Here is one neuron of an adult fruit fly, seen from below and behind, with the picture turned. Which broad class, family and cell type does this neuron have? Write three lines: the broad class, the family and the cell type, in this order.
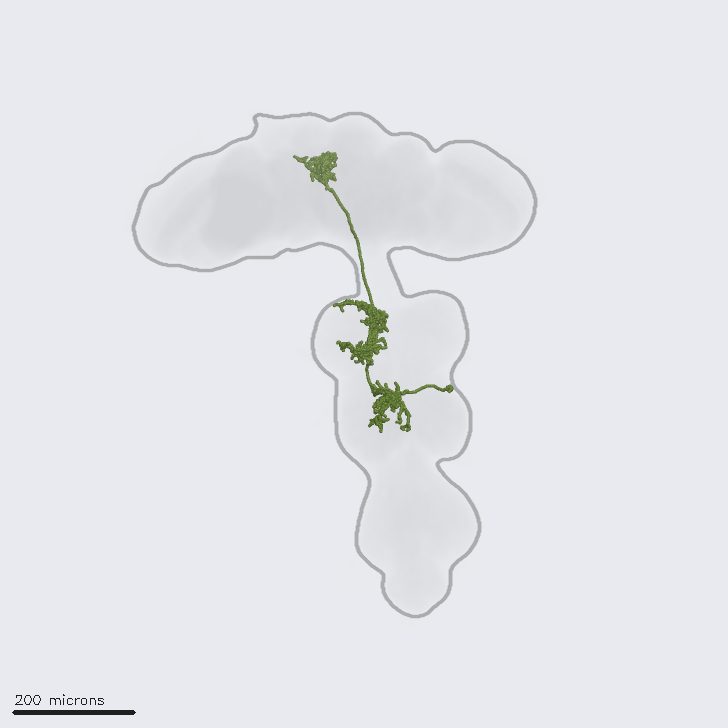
ascending neuron
hemilineage 09B
AN09B014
